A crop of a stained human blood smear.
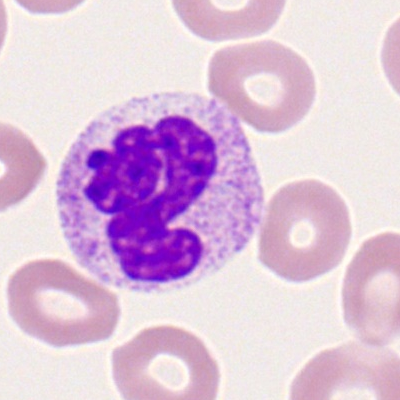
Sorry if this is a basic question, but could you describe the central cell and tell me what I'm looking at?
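Here the chromatin is dark purple and coarsely clumped. The outline is round and smooth. There's plenty of pale pinkish-lilac cytoplasm, with fine lilac granules scattered evenly through it. So that's a segmented neutrophil.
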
